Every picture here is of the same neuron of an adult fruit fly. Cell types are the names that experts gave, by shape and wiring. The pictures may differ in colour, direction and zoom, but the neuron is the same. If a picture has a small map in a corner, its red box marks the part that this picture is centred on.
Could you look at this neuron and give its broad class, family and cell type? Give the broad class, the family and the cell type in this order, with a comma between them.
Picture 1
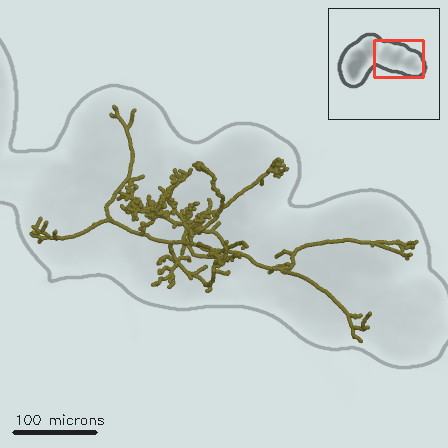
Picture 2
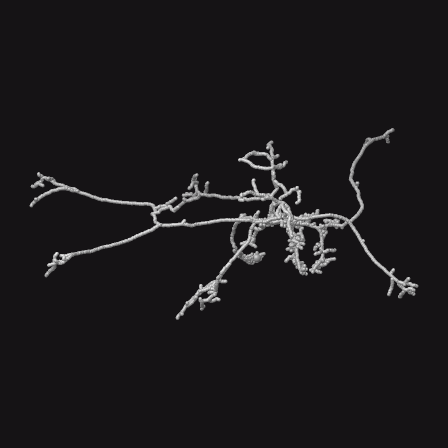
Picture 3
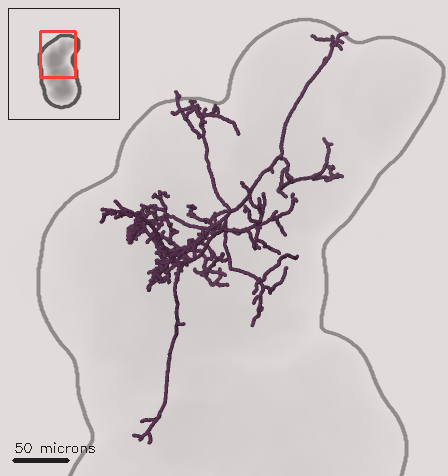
nerve-cord intrinsic neuron, hemilineage 06B, IN06B035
